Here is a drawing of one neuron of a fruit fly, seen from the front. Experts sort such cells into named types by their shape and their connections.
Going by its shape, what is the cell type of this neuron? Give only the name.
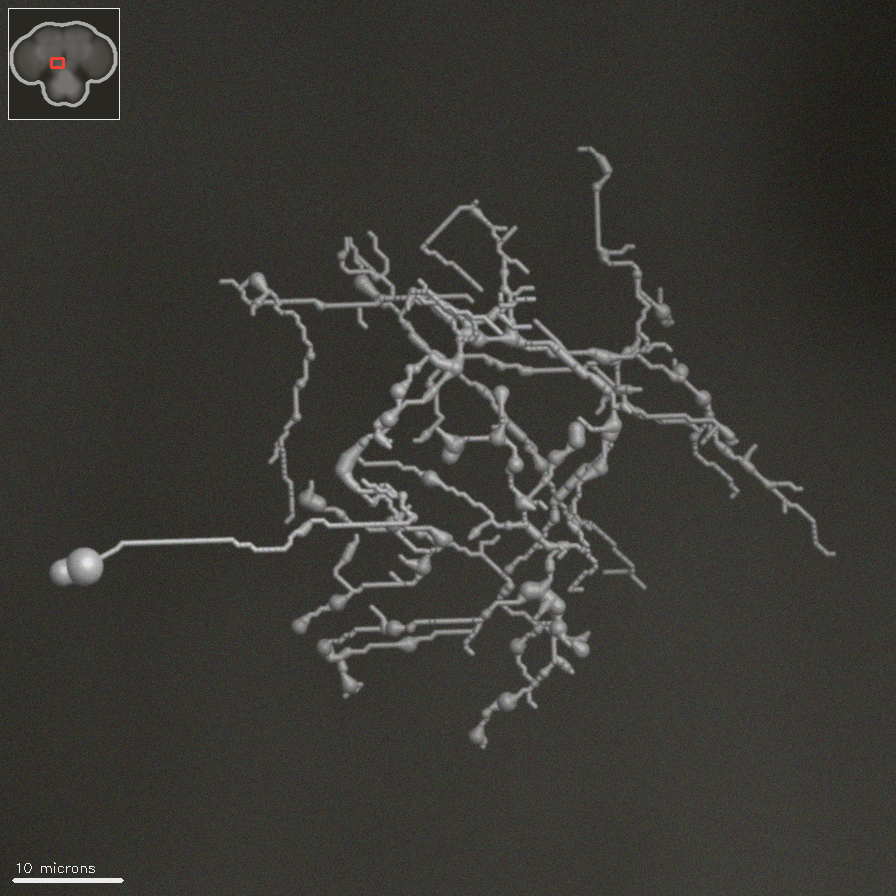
GNG375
